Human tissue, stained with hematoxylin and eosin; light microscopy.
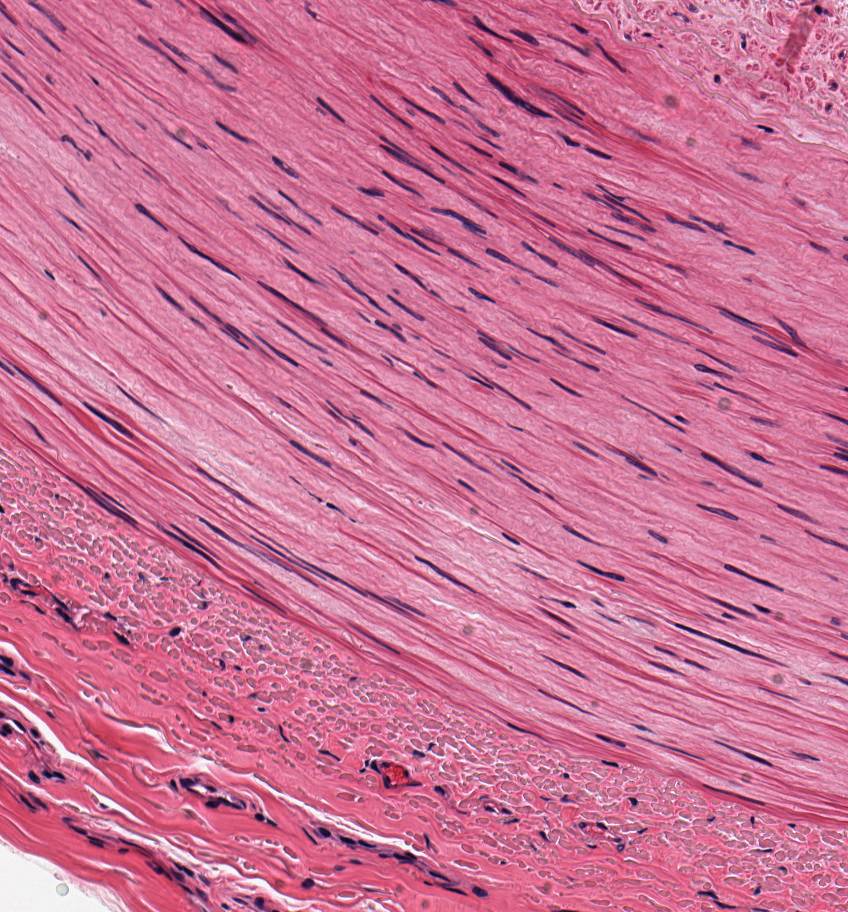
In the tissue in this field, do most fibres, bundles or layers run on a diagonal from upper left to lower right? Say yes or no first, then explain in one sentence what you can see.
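Yes. A broad band of parallel fibres crosses most of the field diagonally from upper left to lower right.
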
